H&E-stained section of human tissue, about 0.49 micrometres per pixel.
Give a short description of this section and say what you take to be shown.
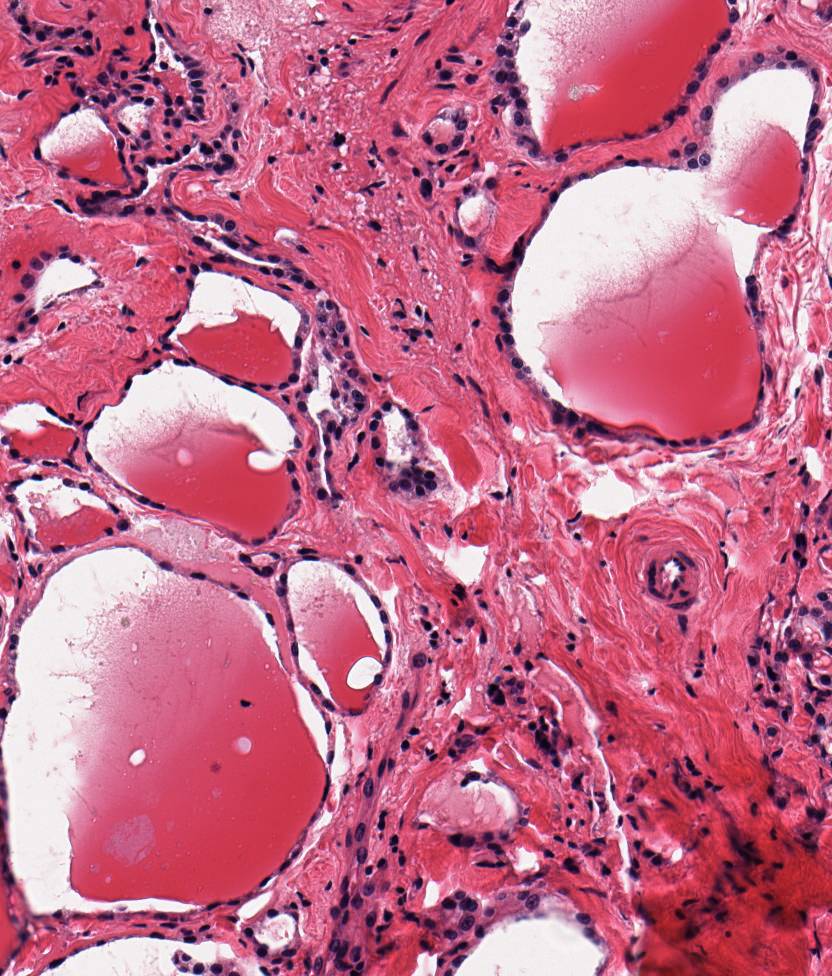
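Follicles filled with homogeneous pink colloid, each lined by a single layer of flattened to low cuboidal cells. Broad bands of dense pink collagen separate follicles, most markedly through mid-field. Right of centre: small vessel, wall thick and concentrically layered. Tissue: thyroid.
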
